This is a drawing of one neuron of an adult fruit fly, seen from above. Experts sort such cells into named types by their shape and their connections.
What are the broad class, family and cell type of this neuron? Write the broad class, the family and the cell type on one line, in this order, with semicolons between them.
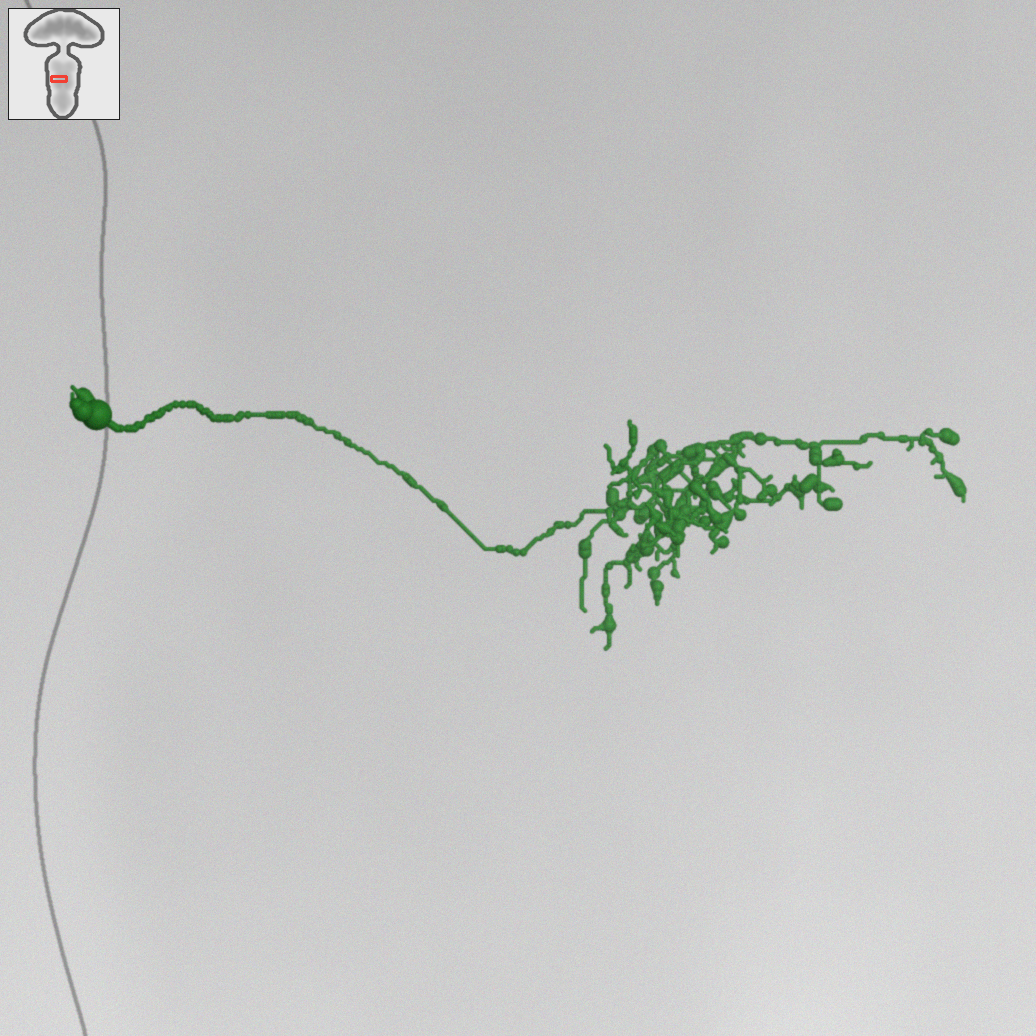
nerve-cord intrinsic neuron; hemilineage 09A; IN09A044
